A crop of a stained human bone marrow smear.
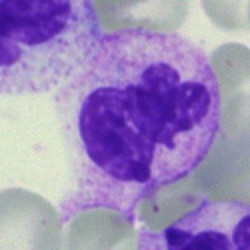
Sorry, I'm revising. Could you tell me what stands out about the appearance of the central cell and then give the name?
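Outline broadly rounded. Chromatin dense, dark purple. Cytoplasm abundant, pale pink-lilac, with fine purplish granules scattered through it. Segmented neutrophil.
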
